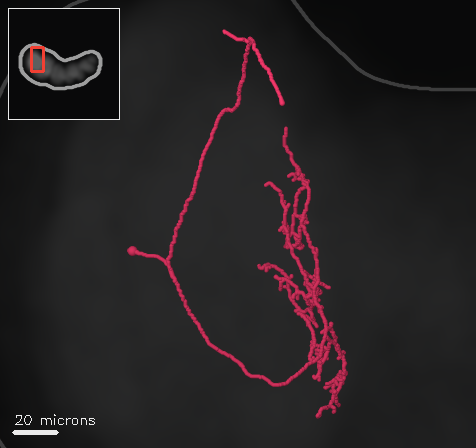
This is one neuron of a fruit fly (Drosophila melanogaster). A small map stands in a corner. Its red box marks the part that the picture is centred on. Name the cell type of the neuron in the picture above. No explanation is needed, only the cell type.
LC28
